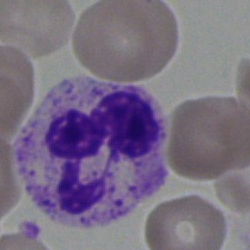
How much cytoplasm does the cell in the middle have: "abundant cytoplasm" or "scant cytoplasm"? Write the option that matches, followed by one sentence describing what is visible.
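Abundant cytoplasm. The cytoplasm is abundant and pale lilac.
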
